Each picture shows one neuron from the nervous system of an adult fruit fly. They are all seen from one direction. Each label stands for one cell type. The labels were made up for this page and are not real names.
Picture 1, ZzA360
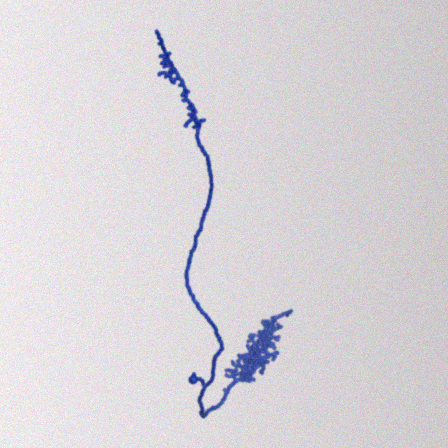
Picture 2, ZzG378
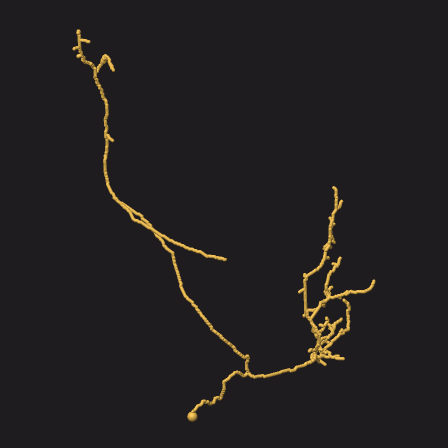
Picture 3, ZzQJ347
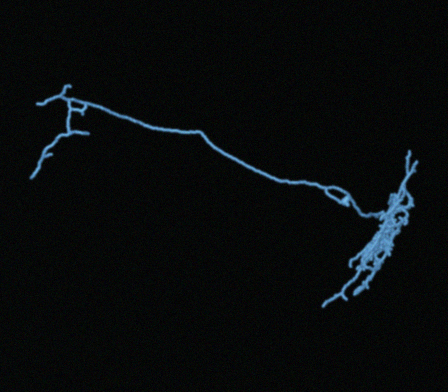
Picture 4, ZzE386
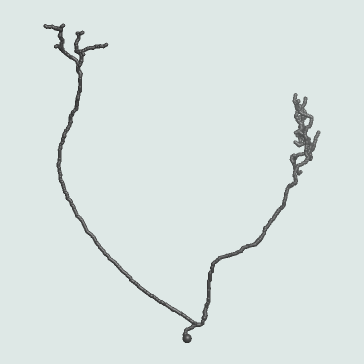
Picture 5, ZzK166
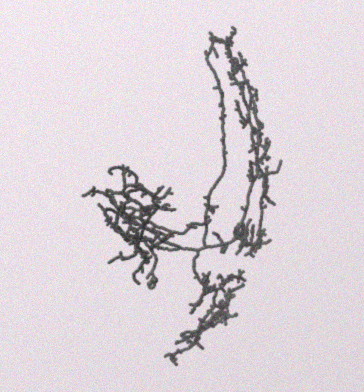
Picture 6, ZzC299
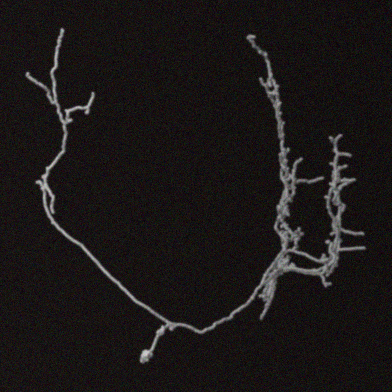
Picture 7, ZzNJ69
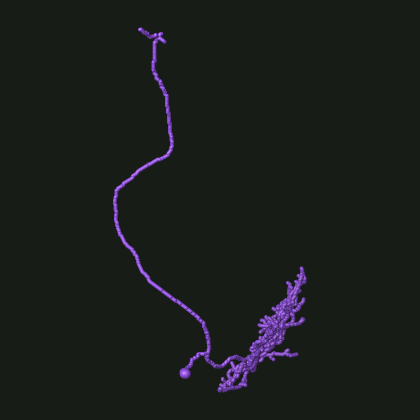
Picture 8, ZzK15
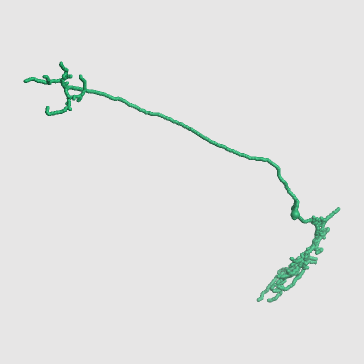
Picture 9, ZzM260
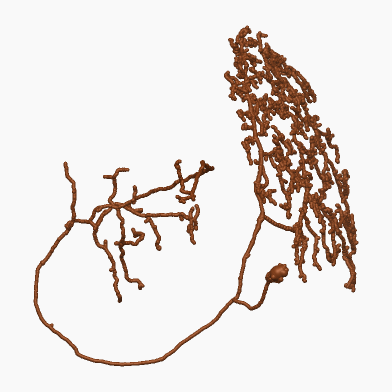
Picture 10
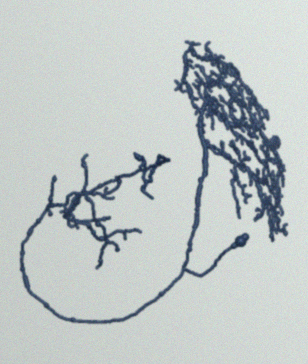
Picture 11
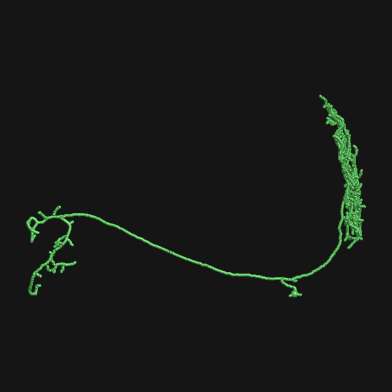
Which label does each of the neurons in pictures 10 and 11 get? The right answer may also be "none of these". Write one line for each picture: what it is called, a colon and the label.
10: ZzM260
11: none of these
